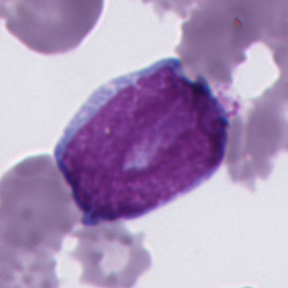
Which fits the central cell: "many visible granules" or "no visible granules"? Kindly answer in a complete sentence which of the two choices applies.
The cytoplasm of the cell shows no visible granules.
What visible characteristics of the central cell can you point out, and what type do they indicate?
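The chromatin is finely and evenly stippled in purple. Running lengthwise through the middle of the nucleus is a pale, elongated streak. The nucleus takes up about 80% of the cell's area. Pale blue cytoplasm forms only a thin rim, which is widest along the upper-left edge. This cell is a myeloblast.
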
